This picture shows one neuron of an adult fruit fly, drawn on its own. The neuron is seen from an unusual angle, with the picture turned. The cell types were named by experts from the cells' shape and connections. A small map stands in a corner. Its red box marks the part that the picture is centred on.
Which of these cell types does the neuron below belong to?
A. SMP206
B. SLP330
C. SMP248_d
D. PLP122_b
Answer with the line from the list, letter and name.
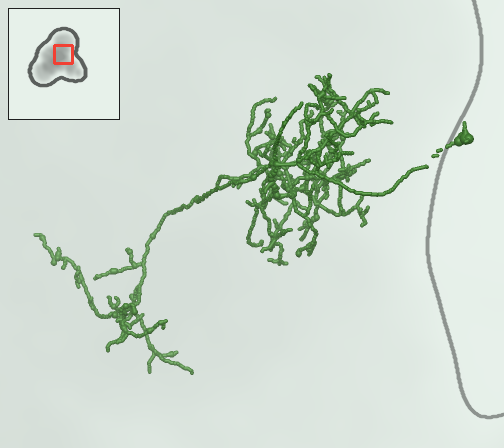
A. SMP206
